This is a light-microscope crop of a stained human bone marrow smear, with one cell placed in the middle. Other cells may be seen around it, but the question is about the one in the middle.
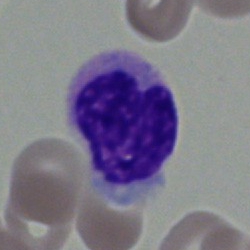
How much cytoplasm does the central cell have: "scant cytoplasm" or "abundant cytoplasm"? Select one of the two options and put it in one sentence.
In this cell, the cytoplasm is scant.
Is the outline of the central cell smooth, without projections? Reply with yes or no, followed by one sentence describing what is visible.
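Yes. The cell outline is smooth and roughly oval.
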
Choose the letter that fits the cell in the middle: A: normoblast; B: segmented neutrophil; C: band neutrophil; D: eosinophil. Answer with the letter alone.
C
